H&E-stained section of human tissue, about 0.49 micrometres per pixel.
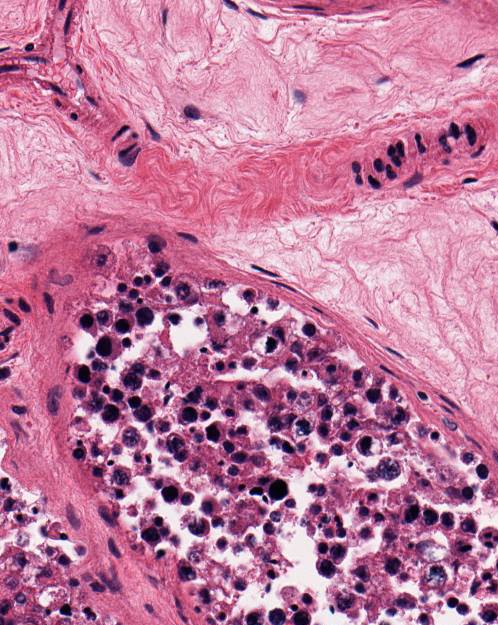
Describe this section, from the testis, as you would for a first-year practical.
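There's a large rounded nest of crowded cells taking up the lower half of the field, while fibrous stroma fills the upper half. Many nuclei in the nest are round, small and densely dark-staining. Where you can make them out, the cells have a rim of pink granular cytoplasm, and they form no glandular lumens.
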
